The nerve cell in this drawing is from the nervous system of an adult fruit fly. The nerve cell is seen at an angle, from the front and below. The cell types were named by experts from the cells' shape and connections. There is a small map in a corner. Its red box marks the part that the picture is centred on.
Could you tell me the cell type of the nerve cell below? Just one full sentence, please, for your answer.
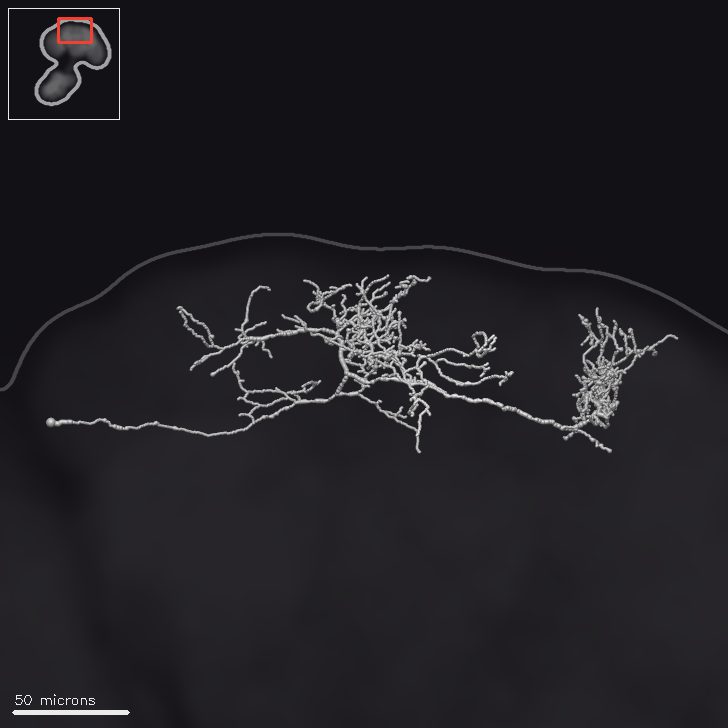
The cell type that this nerve cell has is SMP186.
